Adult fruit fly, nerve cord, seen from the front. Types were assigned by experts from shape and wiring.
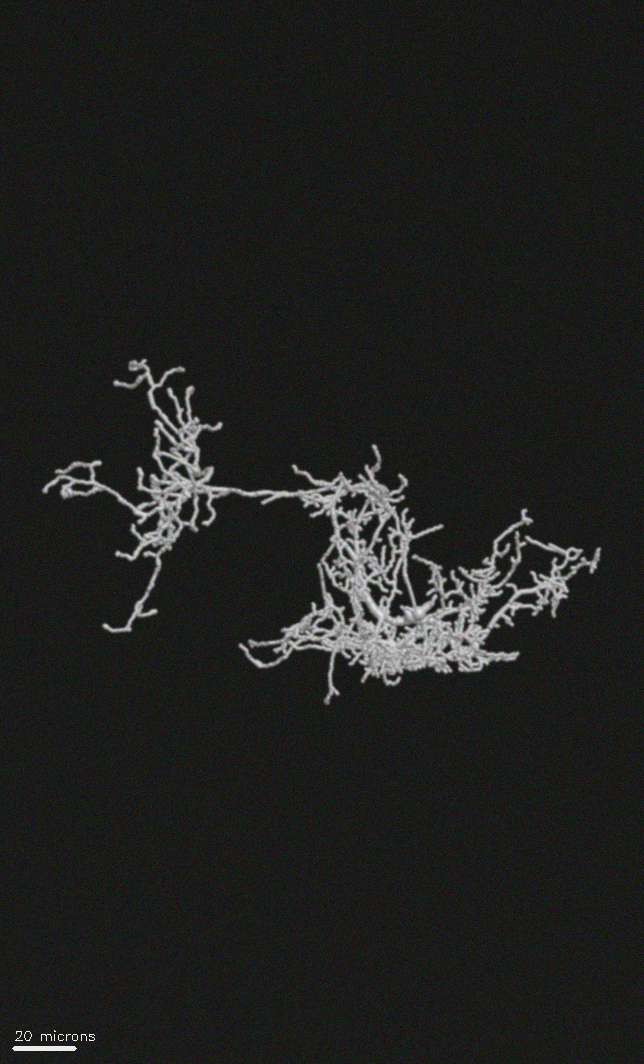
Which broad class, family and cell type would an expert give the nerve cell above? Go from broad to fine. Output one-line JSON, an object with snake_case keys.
{"broad_class": "nerve-cord intrinsic neuron", "family": "hemilineage 07B", "cell_type": "IN07B012"}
